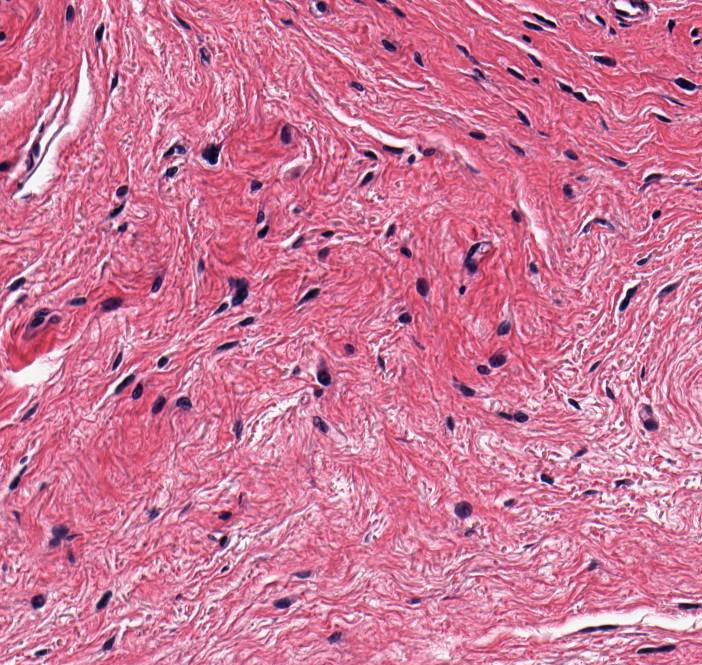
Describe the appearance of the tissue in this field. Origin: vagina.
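Field entirely pink collagen fibres; no glands, tubules or other organised units. Fibres wavy, in interlacing, swirling bundles, not one direction. Cells sparse, nuclei widely spaced in abundant collagen. No distinct cytoplasm; nuclei appear to lie directly among fibres.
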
